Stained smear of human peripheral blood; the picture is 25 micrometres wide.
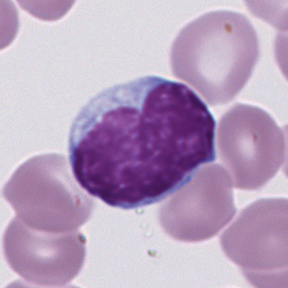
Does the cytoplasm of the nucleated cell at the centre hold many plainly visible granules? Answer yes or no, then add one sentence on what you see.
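No. No distinct granules are seen in the cytoplasm.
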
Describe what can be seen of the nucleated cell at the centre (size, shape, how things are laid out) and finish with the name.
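The outline is smooth and roughly oval, and the cell measures about 13 by 11 micrometres. The nucleus fills about 80% of the cell's area and has a notch in its upper edge. Its chromatin is dark purple and coarsely clumped. Pale blue cytoplasm is widest as a crescent at the upper left. This is a typical lymphocyte.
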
